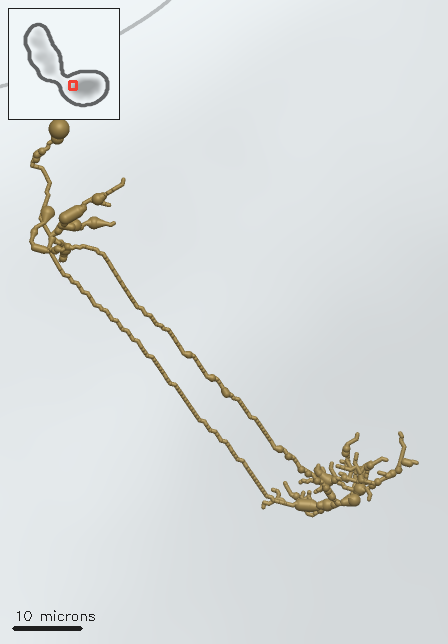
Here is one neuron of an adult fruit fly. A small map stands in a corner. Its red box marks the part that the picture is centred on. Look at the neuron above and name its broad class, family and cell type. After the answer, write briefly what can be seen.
It is an optic-lobe intrinsic neuron. Its family is T. It is of cell type T5b. By the scale bar it is about 60 microns tall in this view. In this view it is about as wide as it is tall.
